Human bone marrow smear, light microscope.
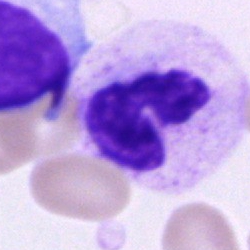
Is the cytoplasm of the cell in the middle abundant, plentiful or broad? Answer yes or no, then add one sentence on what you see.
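Yes. The cytoplasm is abundant and pale lilac.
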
